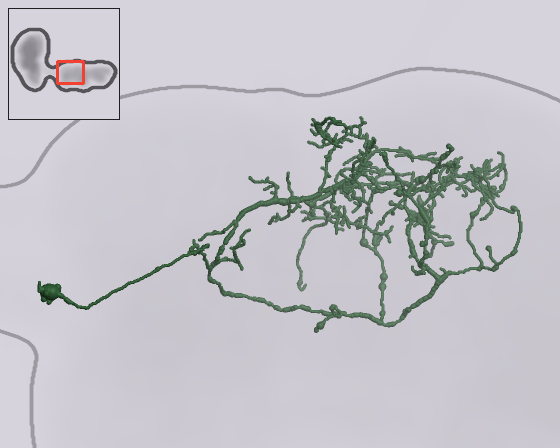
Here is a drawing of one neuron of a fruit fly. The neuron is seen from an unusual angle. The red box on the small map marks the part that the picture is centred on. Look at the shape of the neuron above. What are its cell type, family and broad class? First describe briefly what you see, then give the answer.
Dozens of branch ends can be seen. In this view it is wider than it is tall. Its cell type is IN07B030. Its family is hemilineage 07B. Its broad class is nerve-cord intrinsic neuron.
